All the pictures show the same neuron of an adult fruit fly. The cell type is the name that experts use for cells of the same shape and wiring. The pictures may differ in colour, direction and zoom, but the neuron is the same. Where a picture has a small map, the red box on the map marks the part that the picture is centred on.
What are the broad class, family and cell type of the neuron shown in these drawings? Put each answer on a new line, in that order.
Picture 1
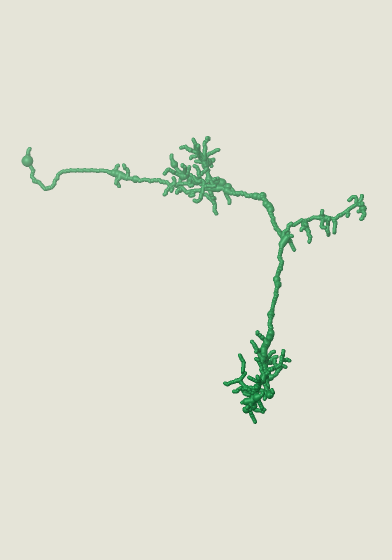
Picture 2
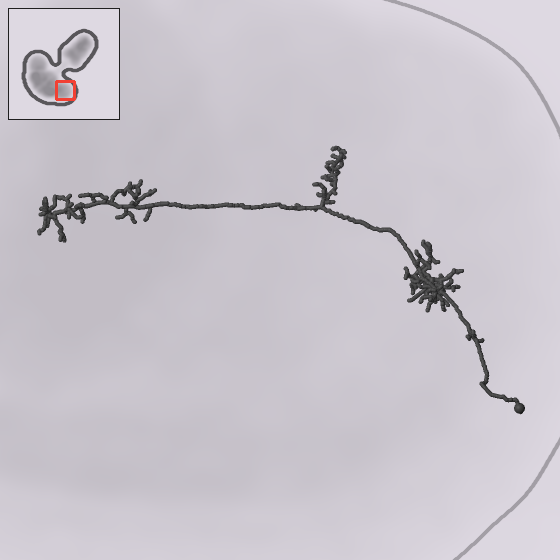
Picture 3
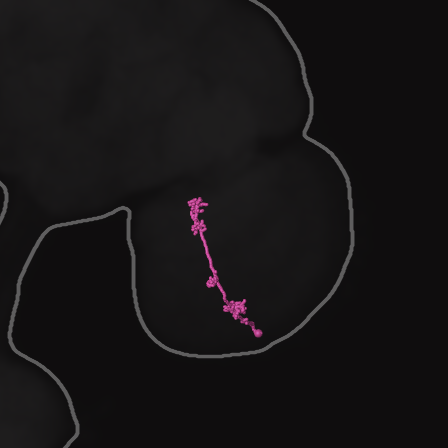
optic-lobe intrinsic neuron
TmY
TmY17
